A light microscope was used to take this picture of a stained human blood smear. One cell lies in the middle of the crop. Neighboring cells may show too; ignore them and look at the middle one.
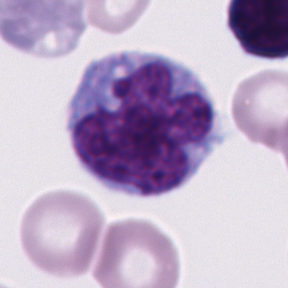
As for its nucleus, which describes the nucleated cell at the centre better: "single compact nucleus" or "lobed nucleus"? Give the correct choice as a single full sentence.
The nucleus of the cell is made of distinct lobes, not one mass.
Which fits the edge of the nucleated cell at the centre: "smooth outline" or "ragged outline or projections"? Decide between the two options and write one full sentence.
The cell has an edge that is ragged or frayed, or carries projections, blebs or tags.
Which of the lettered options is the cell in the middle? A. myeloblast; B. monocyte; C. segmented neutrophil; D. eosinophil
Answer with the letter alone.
B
